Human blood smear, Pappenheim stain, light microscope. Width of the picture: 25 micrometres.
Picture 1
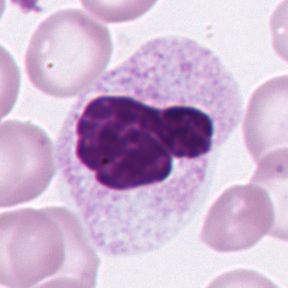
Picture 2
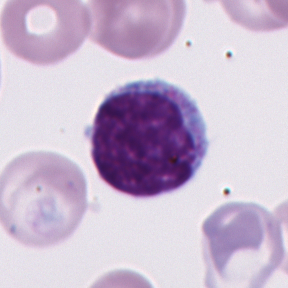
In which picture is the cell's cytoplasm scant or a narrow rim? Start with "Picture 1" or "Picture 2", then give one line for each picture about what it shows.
Picture 2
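What picture 1 shows: The cytoplasm is abundant, covering more area than the nucleus.
What picture 2 shows: The cytoplasm forms a narrow rim that is widest on the right side.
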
